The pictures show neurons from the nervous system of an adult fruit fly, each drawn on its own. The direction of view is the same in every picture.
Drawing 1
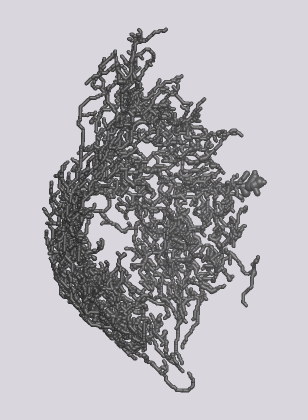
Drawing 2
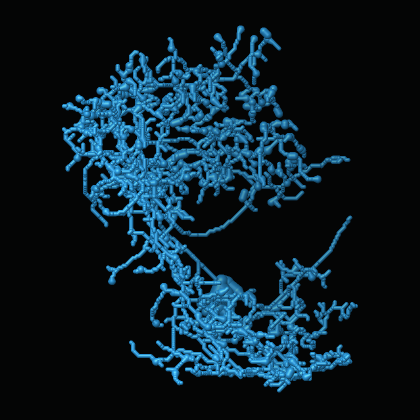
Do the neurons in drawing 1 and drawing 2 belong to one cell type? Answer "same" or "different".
same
